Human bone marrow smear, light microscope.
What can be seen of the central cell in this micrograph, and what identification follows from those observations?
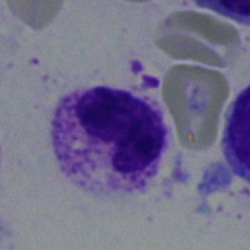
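Dark, coarsely clumped chromatin in a nucleus set toward the upper right. No nucleolus visible. Cytoplasm plentiful, pale lilac. This is a band neutrophil.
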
